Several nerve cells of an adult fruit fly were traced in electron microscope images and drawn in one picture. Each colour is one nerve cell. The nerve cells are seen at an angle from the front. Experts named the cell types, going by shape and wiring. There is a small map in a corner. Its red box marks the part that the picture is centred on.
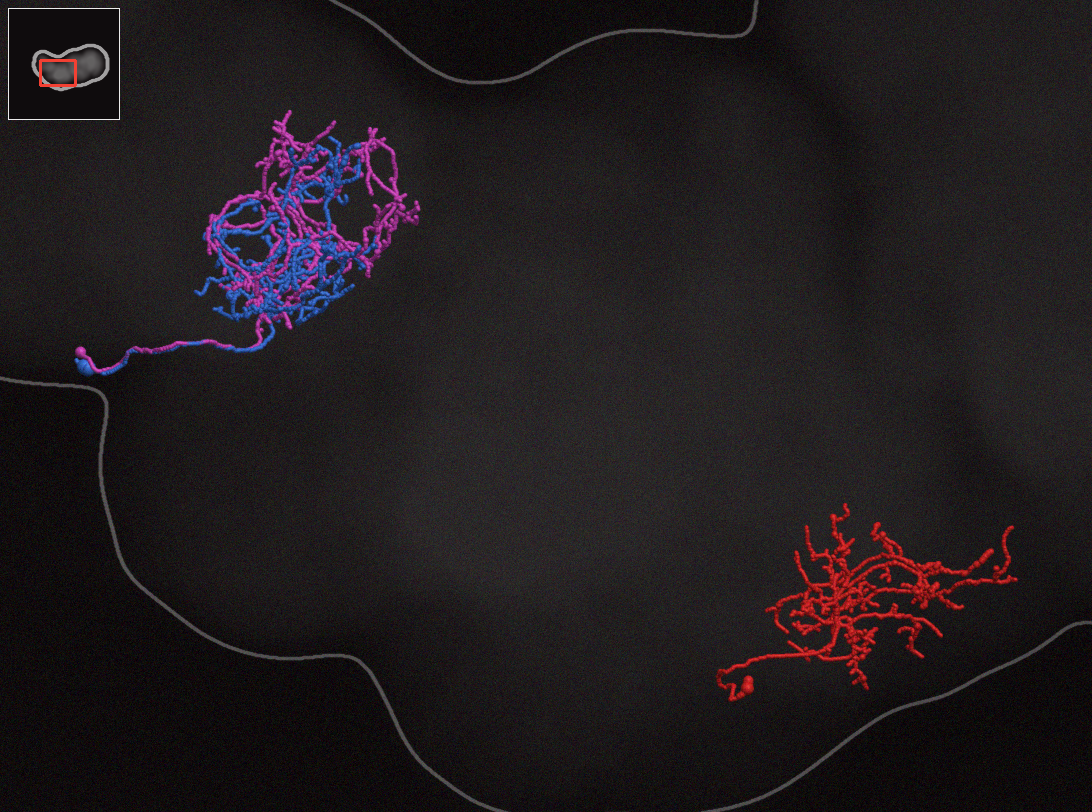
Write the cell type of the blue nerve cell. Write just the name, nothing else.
IN14A037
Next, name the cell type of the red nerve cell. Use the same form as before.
IN14A050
